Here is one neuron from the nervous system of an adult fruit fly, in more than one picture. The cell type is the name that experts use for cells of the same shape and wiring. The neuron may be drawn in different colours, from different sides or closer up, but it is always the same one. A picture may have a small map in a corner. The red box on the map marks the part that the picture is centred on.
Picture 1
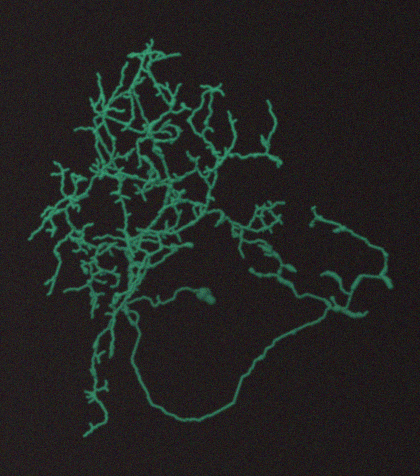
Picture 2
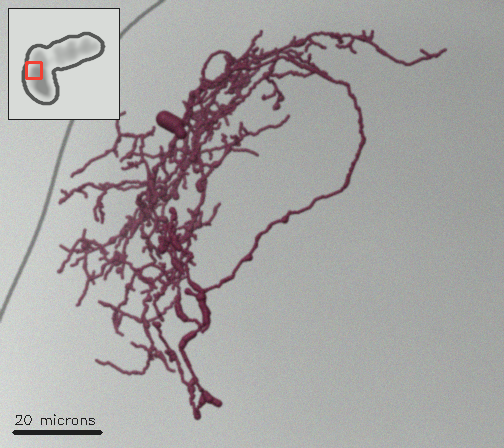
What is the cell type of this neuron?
GNG247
